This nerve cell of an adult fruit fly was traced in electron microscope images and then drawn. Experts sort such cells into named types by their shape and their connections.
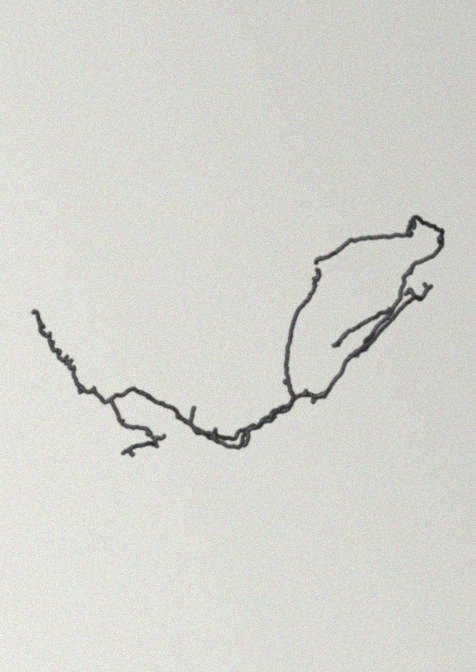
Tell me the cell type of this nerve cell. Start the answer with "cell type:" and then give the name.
cell type: GNG643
